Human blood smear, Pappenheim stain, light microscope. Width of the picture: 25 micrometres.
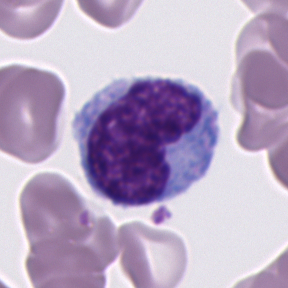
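Monocyte in a stained smear of human peripheral blood under the light microscope. The outline is roughly round, though the edge is slightly ragged rather than smooth. A notch marks the right side of the nucleus. No coarse granules are present in the cytoplasm.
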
